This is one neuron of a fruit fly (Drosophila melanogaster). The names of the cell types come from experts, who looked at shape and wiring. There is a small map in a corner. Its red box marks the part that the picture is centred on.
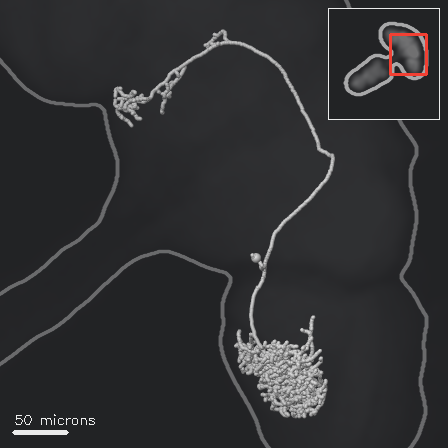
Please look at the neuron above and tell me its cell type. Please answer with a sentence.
The cell type is Nod5.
